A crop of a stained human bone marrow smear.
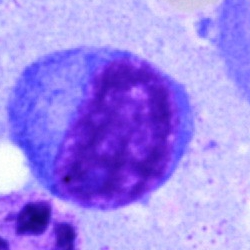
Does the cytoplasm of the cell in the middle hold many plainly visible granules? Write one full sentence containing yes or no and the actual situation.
No, the cell shows no granules in its cytoplasm.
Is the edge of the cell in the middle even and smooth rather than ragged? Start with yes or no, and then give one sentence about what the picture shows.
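Yes. The cell outline is smooth and roughly oval.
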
